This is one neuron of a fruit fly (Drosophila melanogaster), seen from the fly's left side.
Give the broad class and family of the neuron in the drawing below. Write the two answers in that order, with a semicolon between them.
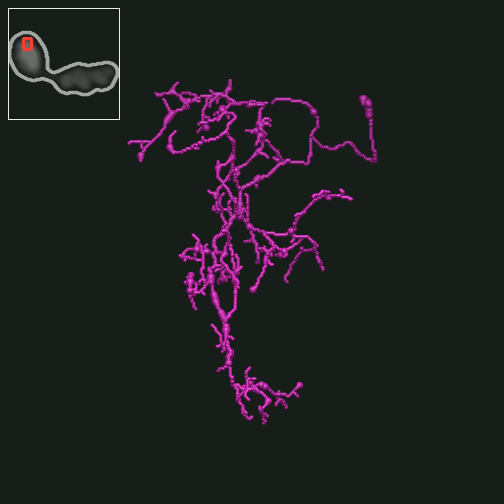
central-brain intrinsic neuron; hemilineage SLPpm1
